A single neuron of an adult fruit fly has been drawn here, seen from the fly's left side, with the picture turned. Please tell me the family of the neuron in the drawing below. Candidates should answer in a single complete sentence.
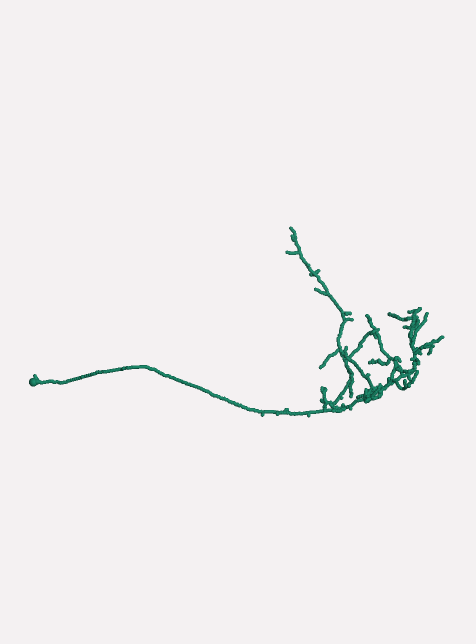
The neuron counts as part of family hemilineage 03B.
